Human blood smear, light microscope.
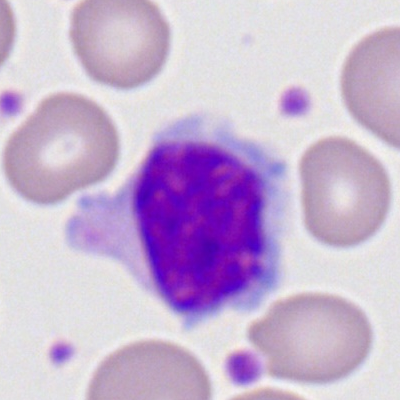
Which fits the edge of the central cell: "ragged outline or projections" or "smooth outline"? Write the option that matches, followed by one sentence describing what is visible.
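Ragged outline or projections. The cell outline is irregular, with the cytoplasm drawn out into a broad extension on the left.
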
